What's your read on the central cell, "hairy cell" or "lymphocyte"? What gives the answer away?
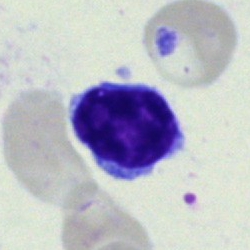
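The answer is lymphocyte. First check, the amount of cytoplasm: the nucleus fills almost the whole cell, leaving the cytoplasm as only a thin rim.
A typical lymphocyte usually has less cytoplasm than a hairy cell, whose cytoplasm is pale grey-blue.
Here the cytoplasm is blue, and its rim is widest along the lower edge of the cell.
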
